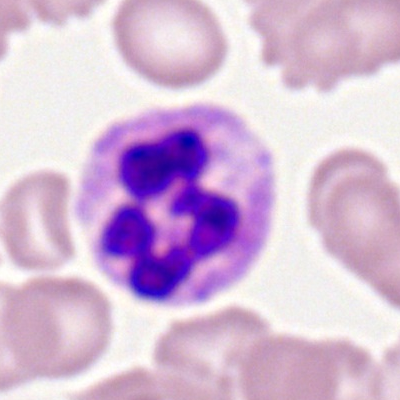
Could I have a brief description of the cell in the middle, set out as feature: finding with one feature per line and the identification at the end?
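Lobes: nucleus divided into several separate lobes
Chromatin: dark purple, densely clumped
Cytoplasm: moderate rim of pale pinkish-lilac around the nucleus
Granules: fine and faint lilac, not large and coarse
Cell type: segmented neutrophil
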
